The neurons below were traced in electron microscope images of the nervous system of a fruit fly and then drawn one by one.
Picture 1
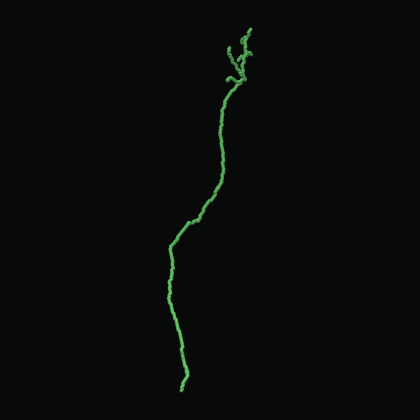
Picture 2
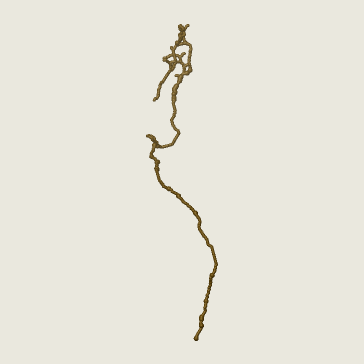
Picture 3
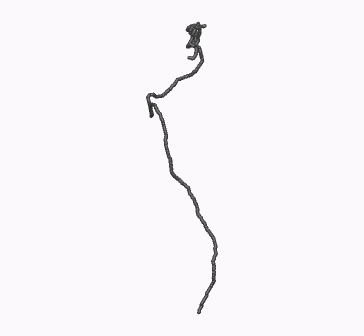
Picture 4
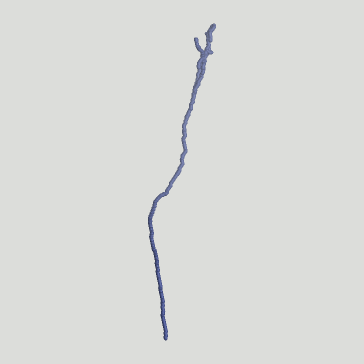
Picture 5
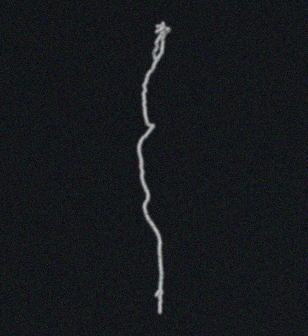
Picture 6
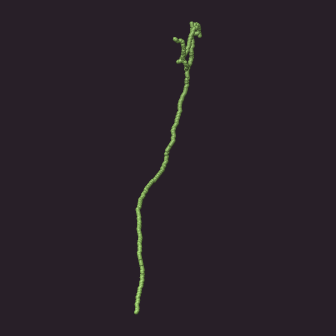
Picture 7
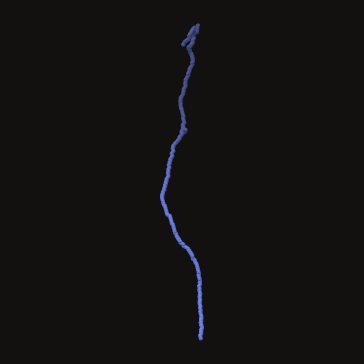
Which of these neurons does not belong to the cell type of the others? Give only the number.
2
